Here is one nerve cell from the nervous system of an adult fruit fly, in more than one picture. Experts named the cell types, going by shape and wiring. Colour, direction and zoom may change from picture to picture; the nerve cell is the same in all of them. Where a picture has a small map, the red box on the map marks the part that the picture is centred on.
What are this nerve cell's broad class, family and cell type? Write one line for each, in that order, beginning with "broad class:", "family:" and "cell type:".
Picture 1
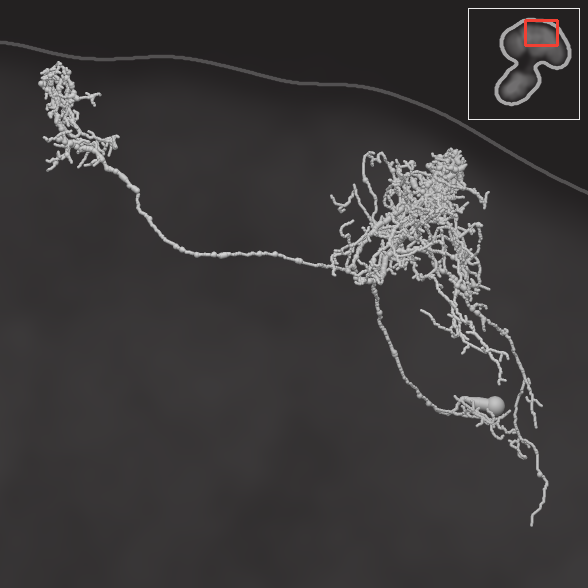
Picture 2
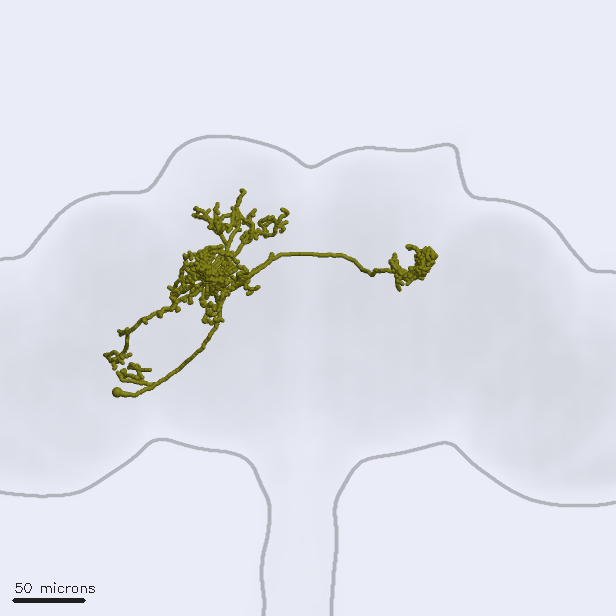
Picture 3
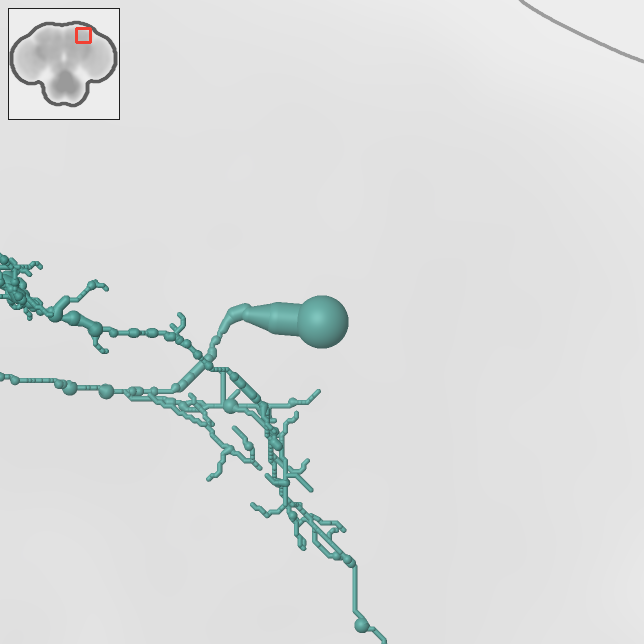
broad class: central-brain intrinsic neuron
family: class DAN
cell type: PPL104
